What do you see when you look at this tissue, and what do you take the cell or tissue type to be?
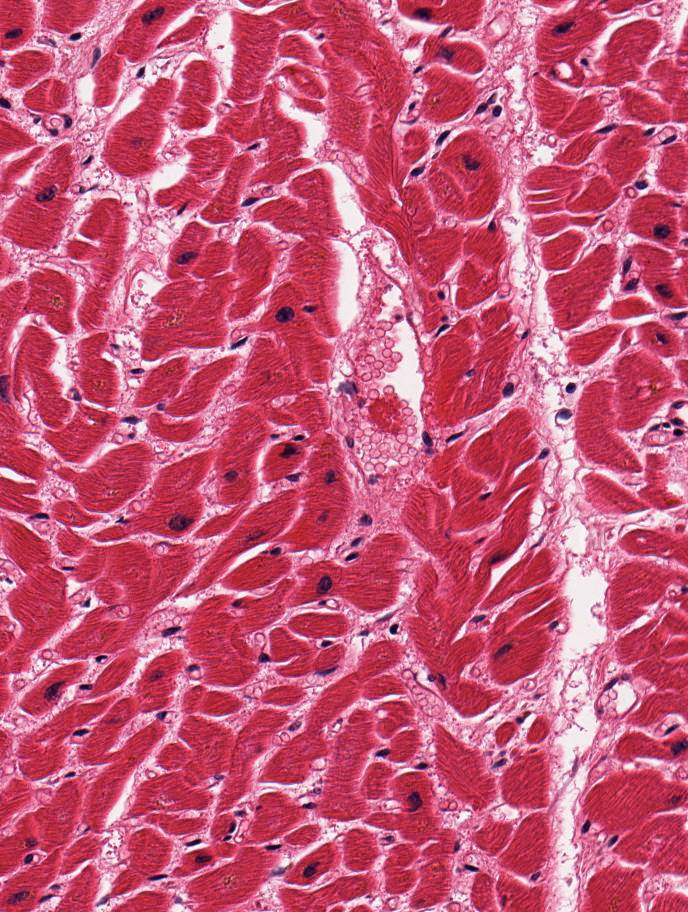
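Deeply red-stained muscle fibres, mostly cross- or obliquely cut into rounded, irregular profiles, fill almost the whole field. Each fibre's nucleus, when seen, is single, oval and central. Some fibres hold fine golden-brown granules clustered beside it. Between fibres lies pale, loose, fibrillar connective tissue with scattered small dark elongated nuclei. Name: left ventricle of the heart.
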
